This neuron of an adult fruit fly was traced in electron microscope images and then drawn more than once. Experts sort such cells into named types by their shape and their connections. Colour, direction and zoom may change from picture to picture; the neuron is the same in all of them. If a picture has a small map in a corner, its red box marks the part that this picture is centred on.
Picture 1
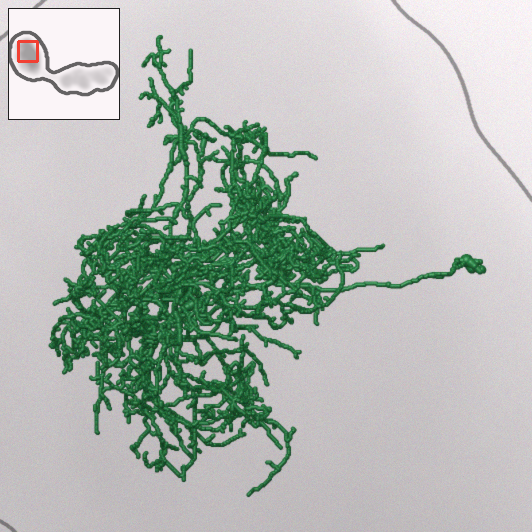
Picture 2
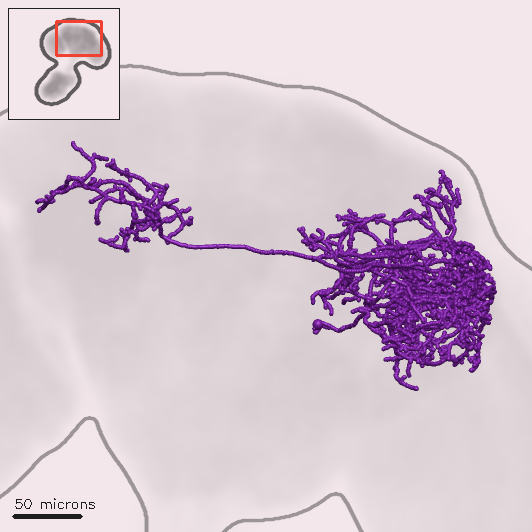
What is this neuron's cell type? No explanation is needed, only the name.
AVLP572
